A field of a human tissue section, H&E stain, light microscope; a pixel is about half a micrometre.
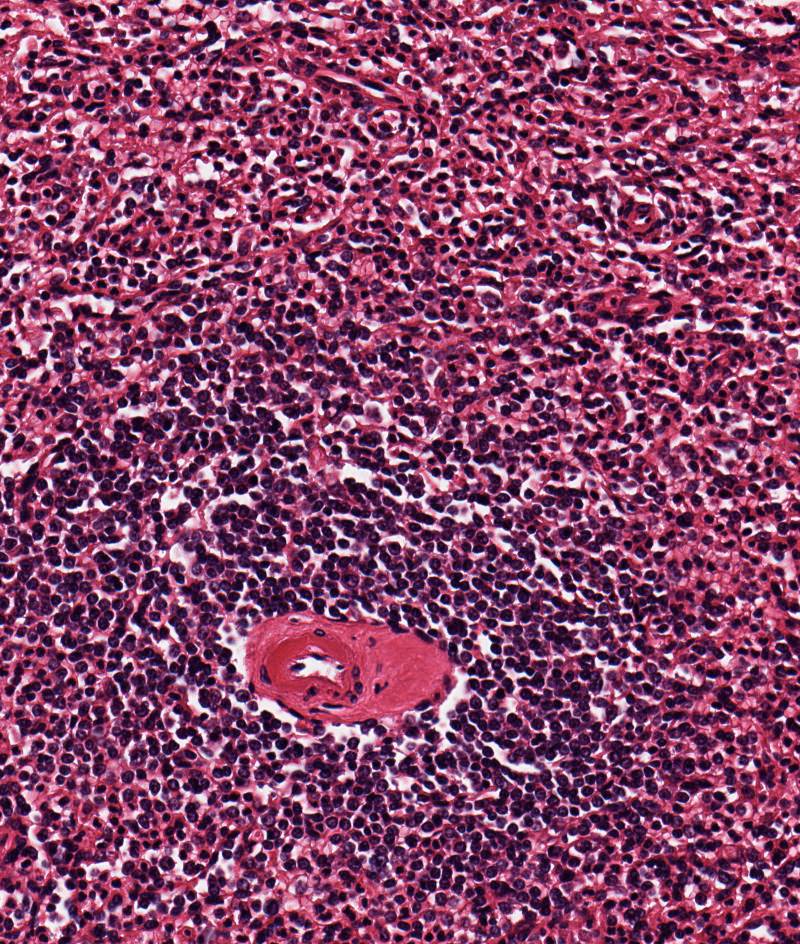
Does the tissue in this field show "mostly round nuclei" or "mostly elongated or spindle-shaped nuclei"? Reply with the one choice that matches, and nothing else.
Mostly round nuclei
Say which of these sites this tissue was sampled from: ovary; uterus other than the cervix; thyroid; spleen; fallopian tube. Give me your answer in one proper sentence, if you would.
The source of this tissue sample is the spleen.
